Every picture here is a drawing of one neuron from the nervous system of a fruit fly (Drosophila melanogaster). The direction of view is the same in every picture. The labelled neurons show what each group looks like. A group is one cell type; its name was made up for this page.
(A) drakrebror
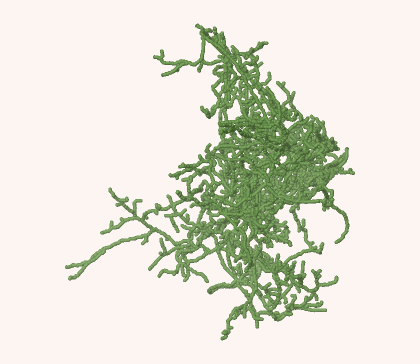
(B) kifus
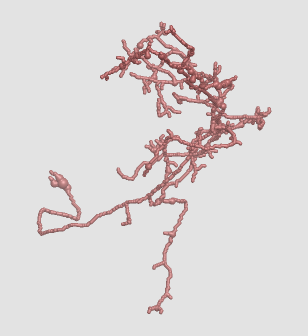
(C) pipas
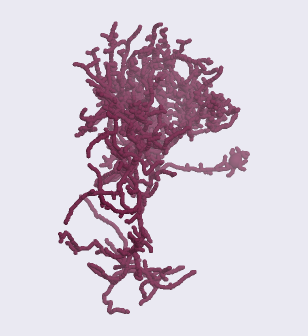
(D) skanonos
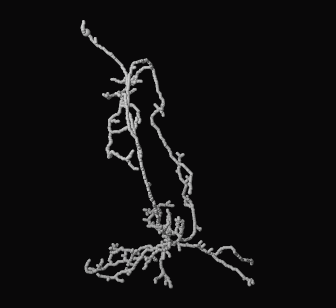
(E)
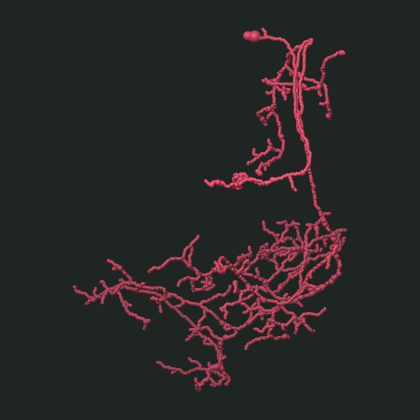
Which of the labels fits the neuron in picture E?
skanonos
